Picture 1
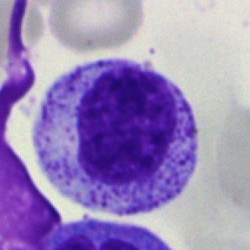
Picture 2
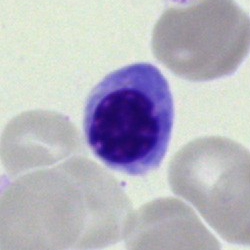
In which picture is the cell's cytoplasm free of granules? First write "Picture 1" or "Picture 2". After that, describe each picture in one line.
Picture 2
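In picture 1: Fine purple granules are scattered throughout the cytoplasm.
In picture 2: No granules are visible in the cytoplasm.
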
